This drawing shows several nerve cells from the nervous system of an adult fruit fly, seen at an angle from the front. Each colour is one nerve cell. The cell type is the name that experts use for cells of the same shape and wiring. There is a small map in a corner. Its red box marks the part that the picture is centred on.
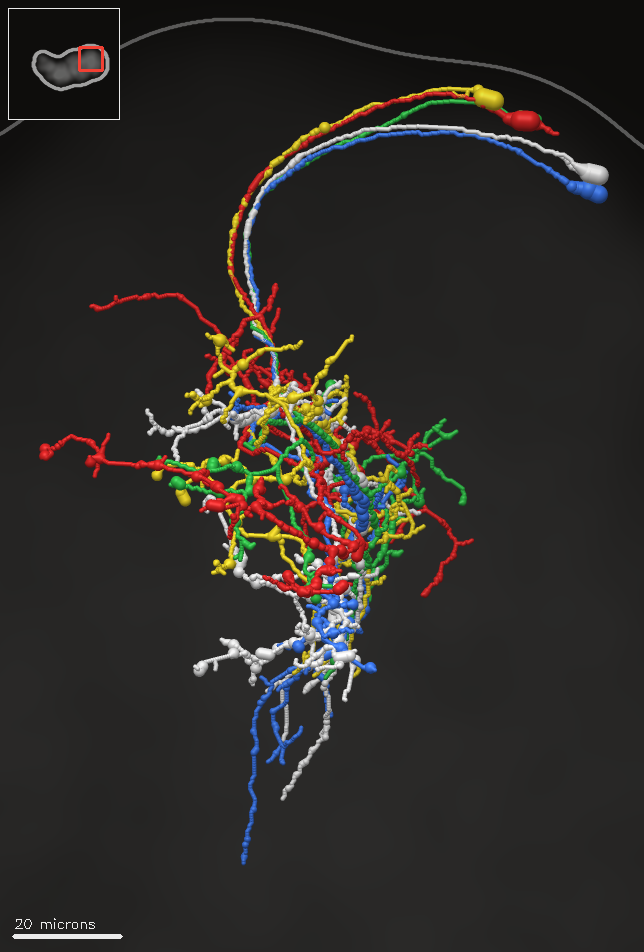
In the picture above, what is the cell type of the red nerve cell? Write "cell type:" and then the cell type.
cell type: CB1699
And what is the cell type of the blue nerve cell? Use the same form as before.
cell type: CB1148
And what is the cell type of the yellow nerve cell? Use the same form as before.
cell type: SIP042_a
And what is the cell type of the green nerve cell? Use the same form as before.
cell type: LHPD2c6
